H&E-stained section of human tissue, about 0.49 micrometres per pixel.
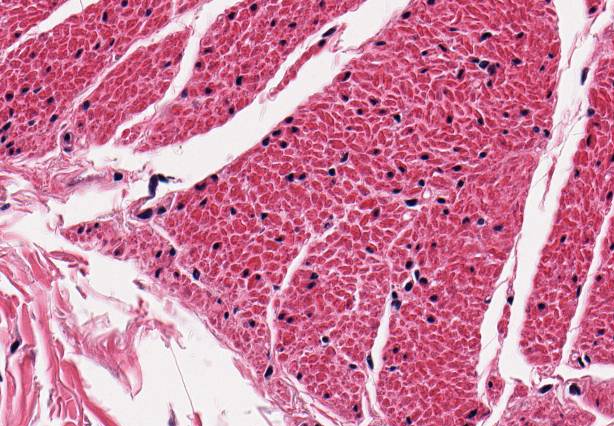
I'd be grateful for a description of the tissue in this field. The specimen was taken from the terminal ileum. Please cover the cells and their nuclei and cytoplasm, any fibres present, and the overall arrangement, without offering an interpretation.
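The muscle cells are cut in cross section: small, closely packed, rounded to polygonal profiles with deep pink-red cytoplasm. Small dark round to oval nuclei are scattered through the bundles, in a minority of profiles. At lower left, wavy pink fibrous strands have very few nuclei.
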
